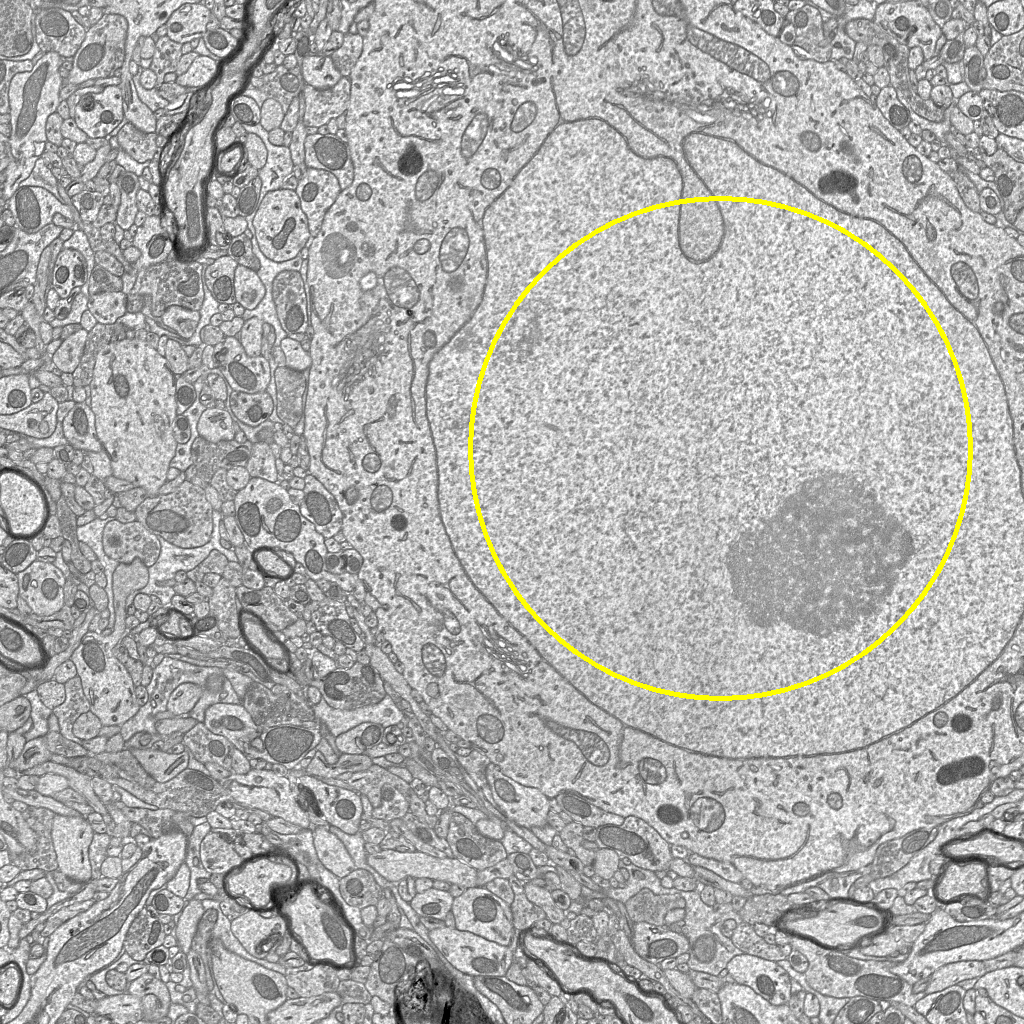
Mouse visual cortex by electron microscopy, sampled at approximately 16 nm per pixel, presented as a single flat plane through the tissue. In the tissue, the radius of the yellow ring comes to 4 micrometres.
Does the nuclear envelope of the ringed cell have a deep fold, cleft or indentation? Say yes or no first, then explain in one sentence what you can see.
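Yes. At the top, the nuclear envelope dips inward in a single narrow fold holding a pale rounded profile.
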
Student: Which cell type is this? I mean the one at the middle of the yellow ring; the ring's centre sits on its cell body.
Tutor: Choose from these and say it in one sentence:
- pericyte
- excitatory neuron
The cell at the ring's centre is an excitatory neuron.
